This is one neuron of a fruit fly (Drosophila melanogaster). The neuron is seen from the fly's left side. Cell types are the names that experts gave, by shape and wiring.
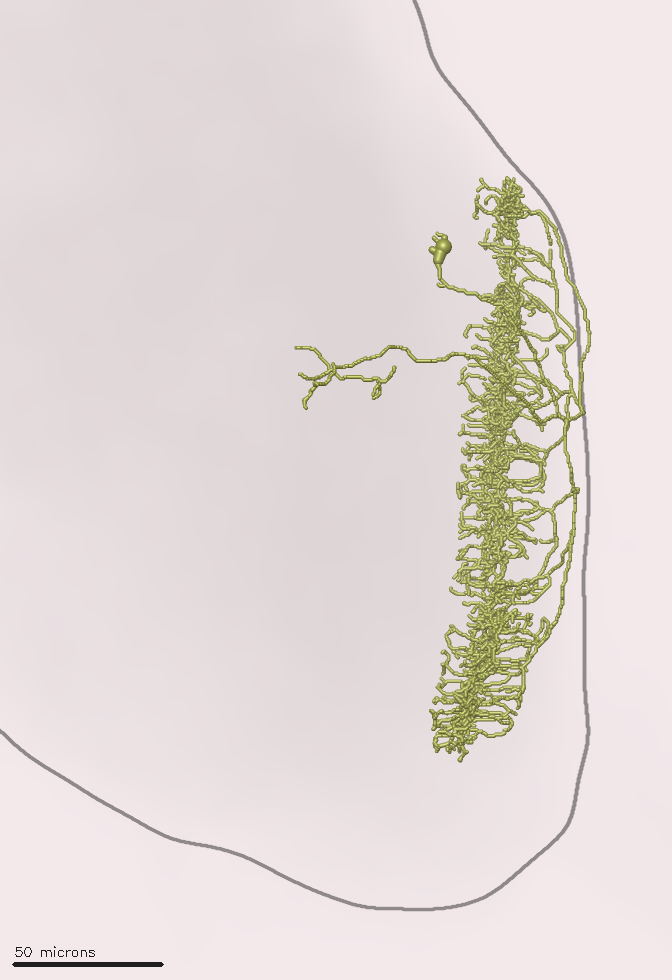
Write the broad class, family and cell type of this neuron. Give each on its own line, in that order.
visual projection neuron
LPT
LPT23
